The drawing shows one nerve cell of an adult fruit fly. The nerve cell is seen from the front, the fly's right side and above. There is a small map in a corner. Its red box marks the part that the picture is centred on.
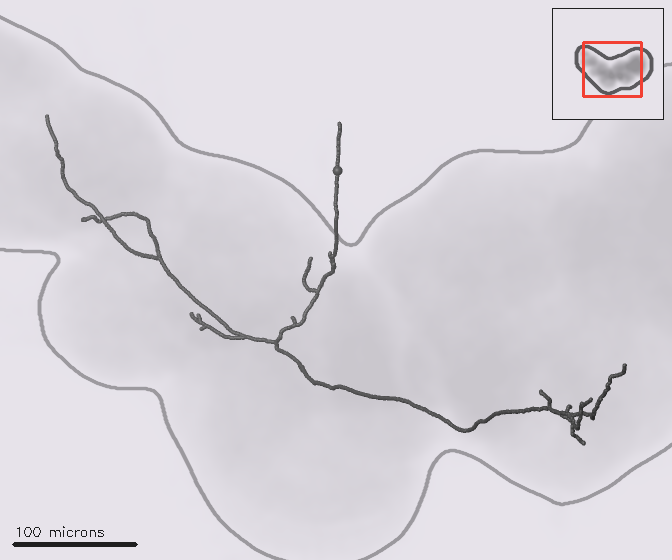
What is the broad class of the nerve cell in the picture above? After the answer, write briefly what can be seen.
Its broad class is sensory neuron ascending to the brain. From left to right in the picture it spans about 500 microns. As drawn here it is wider than it is tall.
